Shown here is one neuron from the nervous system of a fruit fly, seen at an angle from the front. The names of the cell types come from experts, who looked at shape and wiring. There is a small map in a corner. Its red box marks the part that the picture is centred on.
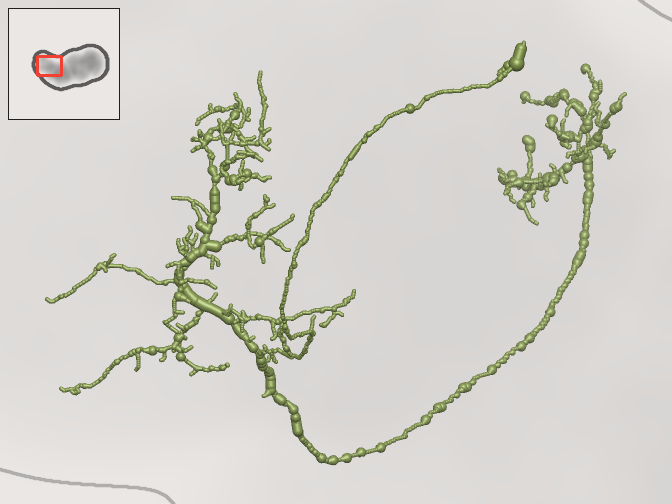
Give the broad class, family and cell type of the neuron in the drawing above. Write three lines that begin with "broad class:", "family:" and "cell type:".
broad class: nerve-cord intrinsic neuron
family: hemilineage 01A
cell type: IN01A064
